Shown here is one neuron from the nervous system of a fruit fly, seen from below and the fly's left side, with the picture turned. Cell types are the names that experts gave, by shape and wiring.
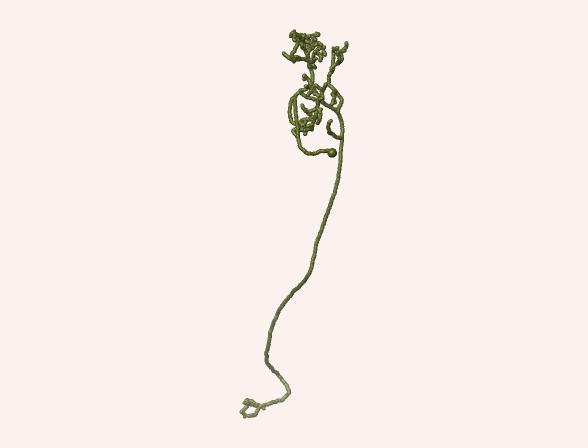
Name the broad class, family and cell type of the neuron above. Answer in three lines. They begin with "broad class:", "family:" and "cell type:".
broad class: ascending neuron
family: hemilineage 07B
cell type: AN07B070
